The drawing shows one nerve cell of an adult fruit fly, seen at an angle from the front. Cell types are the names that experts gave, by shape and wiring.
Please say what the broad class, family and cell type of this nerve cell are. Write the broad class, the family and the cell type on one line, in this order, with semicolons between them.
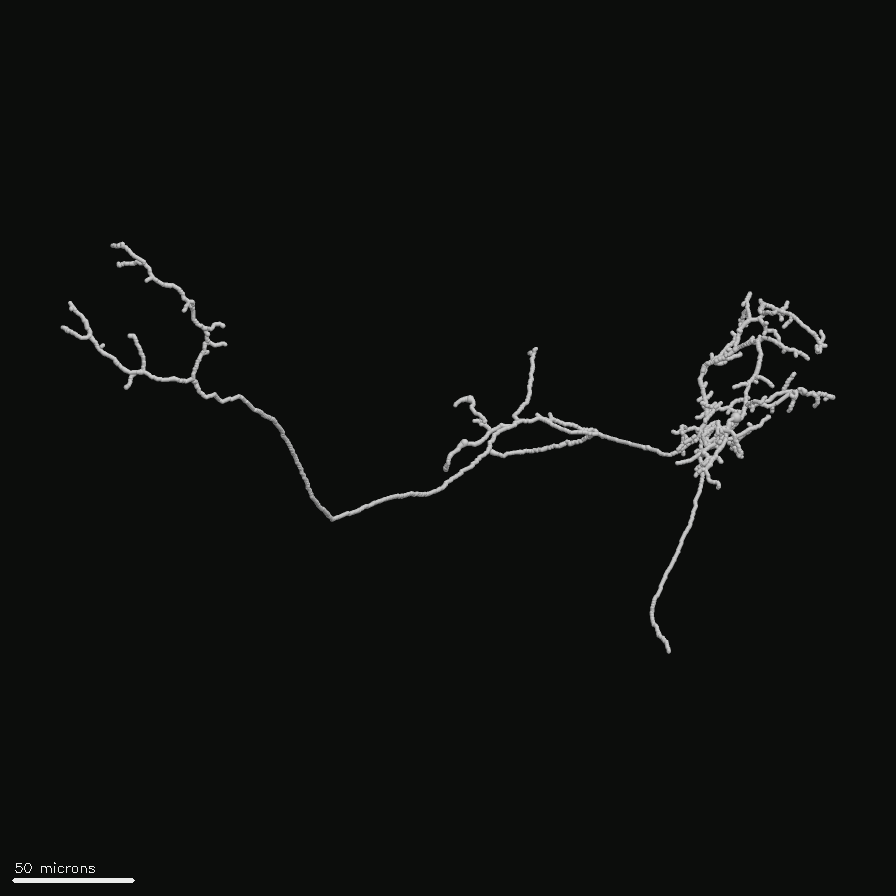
ascending neuron; hemilineage 07B; AN07B042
